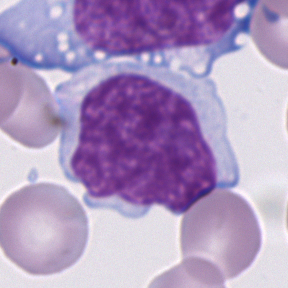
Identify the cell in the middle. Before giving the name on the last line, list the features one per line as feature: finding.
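Nucleus: roughly rounded; uneven, slightly notched lower border
Chromatin: finely stippled, fairly evenly spread, no coarse dark clumps
Cytoplasm: pale greyish-blue; rim narrow compared with the nucleus
Border: small blunt bulges, clearest along the lower edge
Name: myeloblast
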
